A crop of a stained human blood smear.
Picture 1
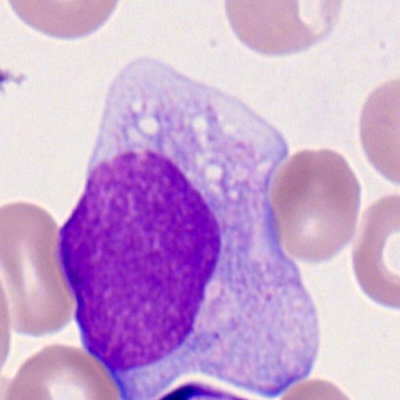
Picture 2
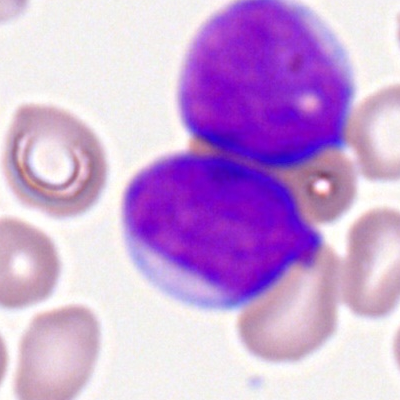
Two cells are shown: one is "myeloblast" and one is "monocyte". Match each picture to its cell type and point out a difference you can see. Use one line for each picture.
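In picture 1 we see a monocyte: Several small clear vacuoles lie in the upper part of the cytoplasm.
In picture 2 we see a myeloblast: No vacuoles are seen in the cytoplasm.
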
